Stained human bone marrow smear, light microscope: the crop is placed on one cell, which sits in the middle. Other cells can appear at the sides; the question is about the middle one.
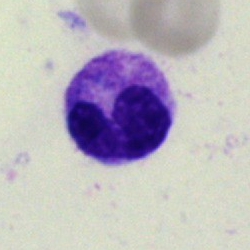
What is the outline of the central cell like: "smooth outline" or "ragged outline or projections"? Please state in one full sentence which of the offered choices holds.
In outline, this cell is smooth rather than rough.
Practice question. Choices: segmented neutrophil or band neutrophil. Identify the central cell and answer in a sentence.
Classified as a segmented neutrophil is the cell in the middle of this crop.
